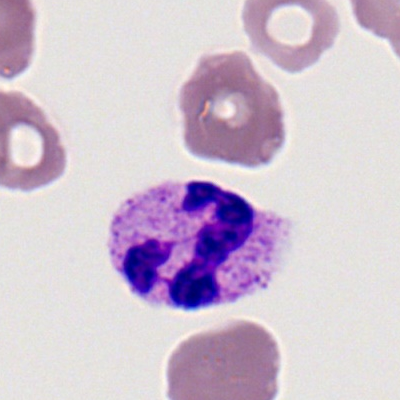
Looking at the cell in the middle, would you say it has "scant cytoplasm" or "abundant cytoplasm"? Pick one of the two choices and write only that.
Abundant cytoplasm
